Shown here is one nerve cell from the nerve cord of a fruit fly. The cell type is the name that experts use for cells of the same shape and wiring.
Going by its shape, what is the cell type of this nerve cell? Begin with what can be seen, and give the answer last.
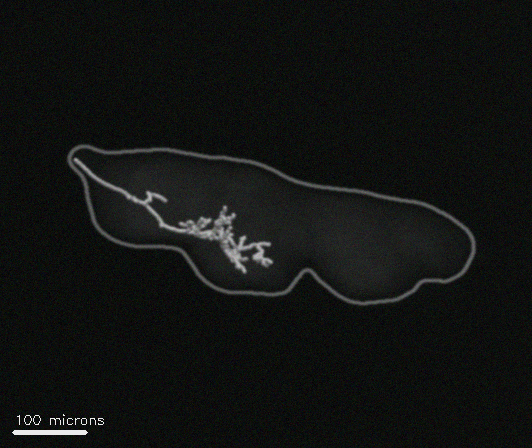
The drawing shows no cell body. From left to right in the picture it spans about 300 microns. It is a descending neuron. The cell type is DNde006.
